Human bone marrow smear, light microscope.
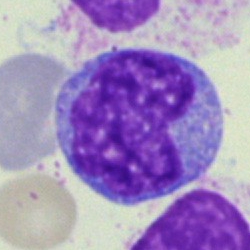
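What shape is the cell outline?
Roughly round and smooth.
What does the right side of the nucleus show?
An indentation, and the rim of cytoplasm is widest on that same side of the cell.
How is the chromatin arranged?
In coarse clumps with pale gaps between them.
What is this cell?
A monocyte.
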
